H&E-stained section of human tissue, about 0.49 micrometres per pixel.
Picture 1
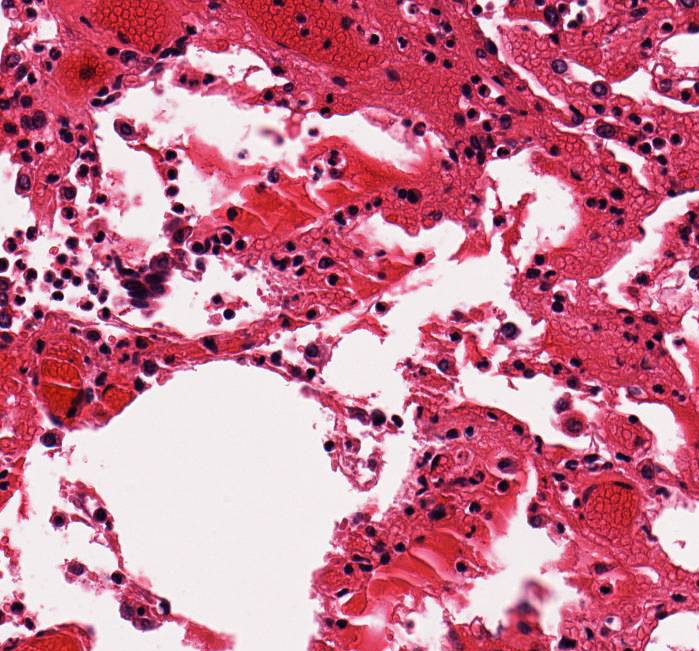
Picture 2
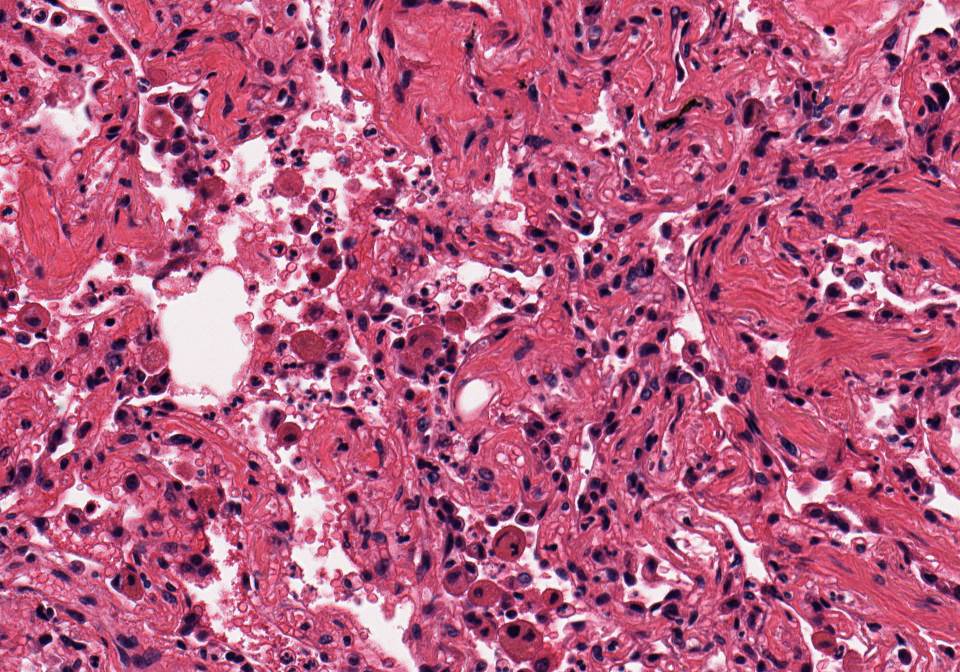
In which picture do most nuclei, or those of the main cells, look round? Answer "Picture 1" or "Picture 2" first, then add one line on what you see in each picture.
Picture 1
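What picture 1 shows: Numerous small round cells with dense, dark-staining round nuclei and scant cytoplasm are scattered throughout the field.
What picture 2 shows: Elongated spindle-shaped nuclei lie between the collagen bundles.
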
